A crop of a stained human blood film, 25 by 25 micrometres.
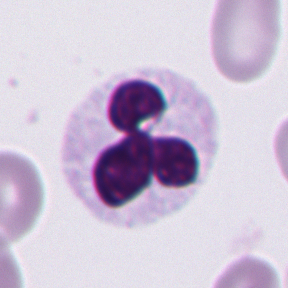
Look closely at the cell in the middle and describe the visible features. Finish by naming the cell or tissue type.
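In the middle lies a cell with a round outline. Its nucleus is divided into three lobes, one lobe lying above two that sit side by side below it. Around them the cytoplasm is abundant and pale pinkish-lilac. This is a segmented neutrophil.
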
